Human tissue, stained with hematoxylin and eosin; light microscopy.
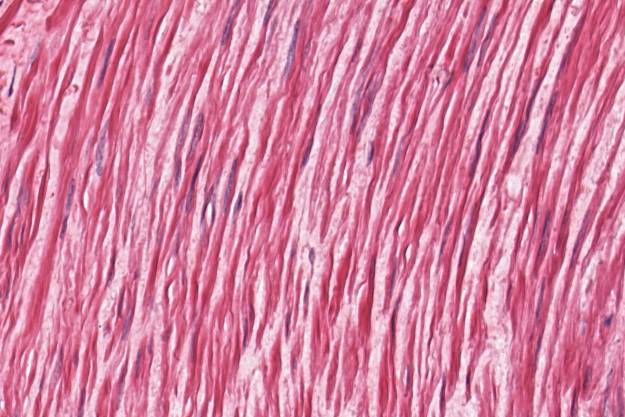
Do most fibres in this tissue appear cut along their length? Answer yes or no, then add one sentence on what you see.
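Yes. Across the whole field, long fibres run parallel to one another, slanting from lower left to upper right.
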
